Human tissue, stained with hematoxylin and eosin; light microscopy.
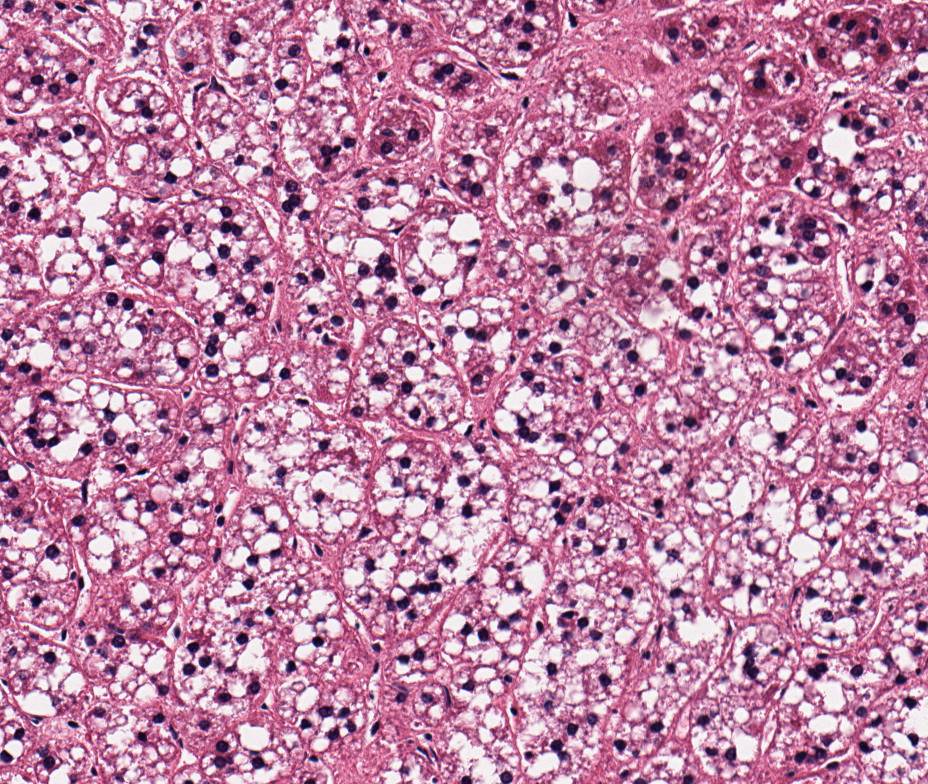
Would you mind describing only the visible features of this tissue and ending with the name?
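Most cells have cytoplasm filled with many clear round vacuoles of differing sizes. Their nuclei look small, round and darkly stained. Toward the upper right some cells are pinker and more granular, with fewer vacuoles. No glands or tubules with open lumens. This is adrenal gland.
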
